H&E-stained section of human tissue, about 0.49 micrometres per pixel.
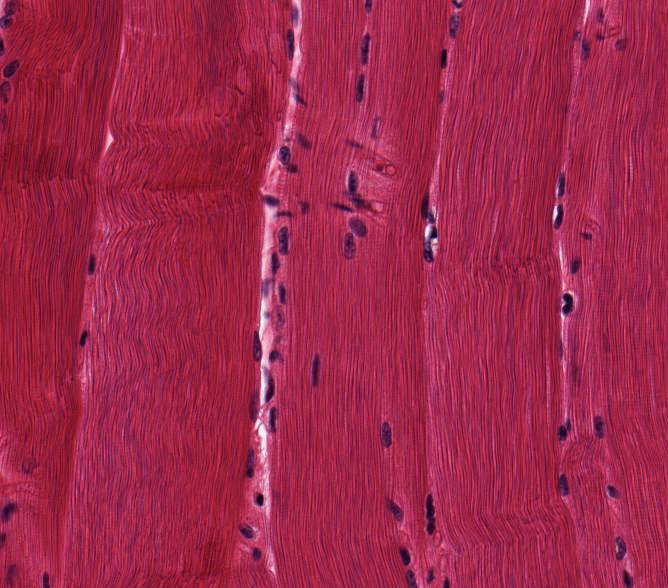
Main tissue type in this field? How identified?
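The answer is skeletal muscle. Long, broad, unbranched fibres lie side by side, running vertically across the whole field, and their cytoplasm is stained a deep pink-red.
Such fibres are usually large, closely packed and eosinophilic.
Most nuclei sit at the fibre edges, not in the centres.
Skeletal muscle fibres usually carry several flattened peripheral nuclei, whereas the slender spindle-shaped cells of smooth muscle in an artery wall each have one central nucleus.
Closely packed myofibrils streak each fibre along its length.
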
